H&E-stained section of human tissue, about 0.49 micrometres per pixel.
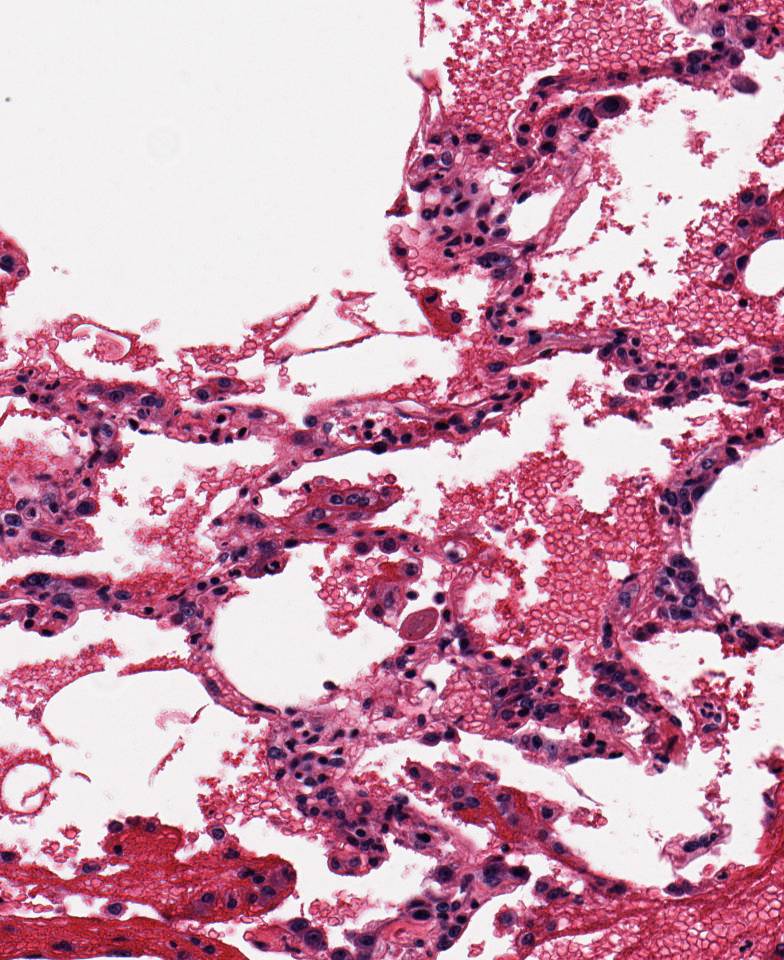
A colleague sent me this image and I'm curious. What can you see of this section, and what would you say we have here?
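Pattern: a loose meshwork of thin, branching septa separating irregular open spaces across the field. Bottom left edge: a band of dense, deeply pink tissue with elongated nuclei. Near the centre: a single small oval pink body with a distinct rim. No fat cells anywhere. Tissue: lung.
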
